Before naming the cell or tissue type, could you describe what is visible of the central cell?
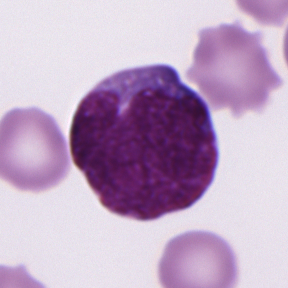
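In outline the cell is roughly round, its edge slightly uneven. Most of the cell is taken up by the nucleus, which has a small notch in its upper edge. The cytoplasm forms only a scant rim, widest at the top of the cell. This is a myeloblast.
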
